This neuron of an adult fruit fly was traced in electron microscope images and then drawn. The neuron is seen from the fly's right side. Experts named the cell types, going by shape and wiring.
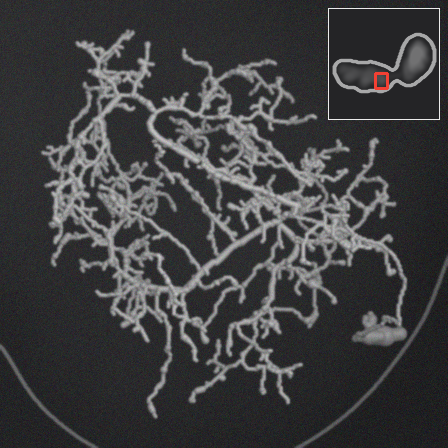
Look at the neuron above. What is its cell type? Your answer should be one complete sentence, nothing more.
This neuron is included in the cell type IN16B030.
